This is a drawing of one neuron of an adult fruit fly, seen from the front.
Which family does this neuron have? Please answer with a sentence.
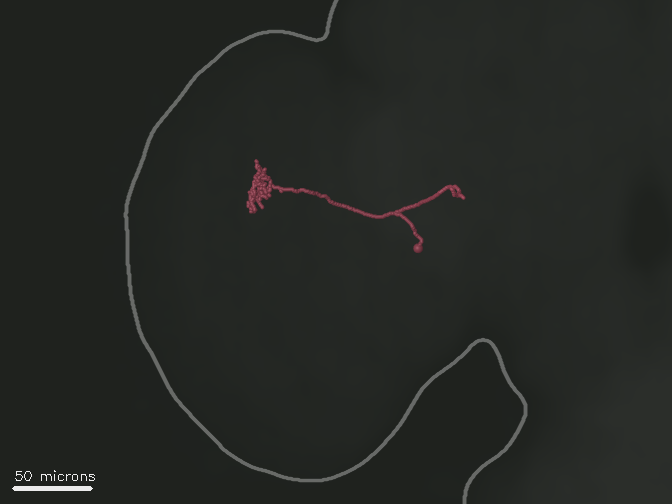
The family is LPC.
